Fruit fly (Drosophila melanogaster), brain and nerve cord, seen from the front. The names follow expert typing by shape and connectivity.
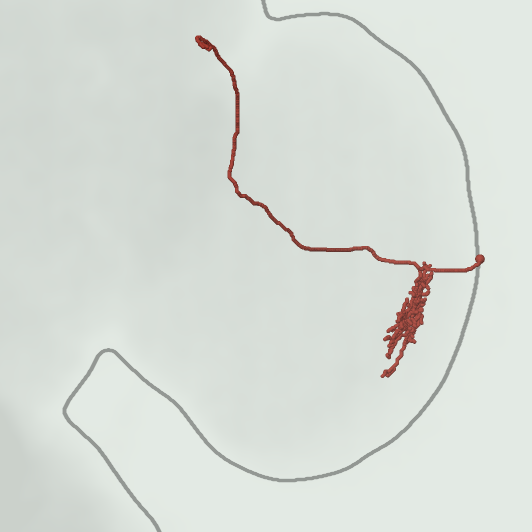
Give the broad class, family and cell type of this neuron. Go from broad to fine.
visual projection neuron; MeTu; MeTu1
